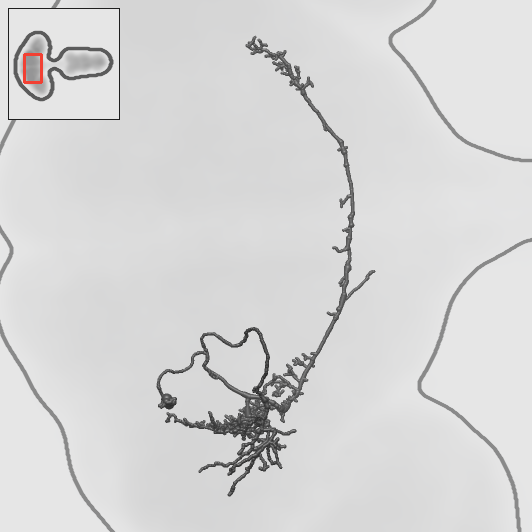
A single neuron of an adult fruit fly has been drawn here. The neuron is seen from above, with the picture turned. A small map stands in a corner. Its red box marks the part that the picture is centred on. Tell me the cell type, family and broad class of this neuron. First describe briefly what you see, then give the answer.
It lies in the brain. Dozens of branch ends can be seen. The cell type is SAD108. Its family is hemilineage ALl1_ventral. This is a central-brain intrinsic neuron.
